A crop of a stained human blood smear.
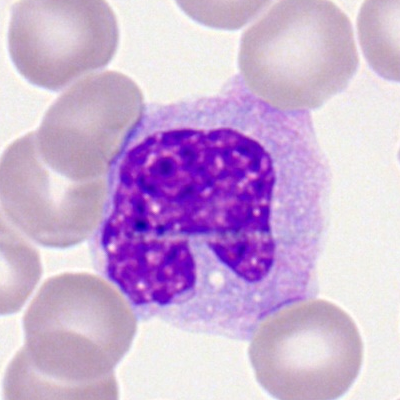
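Monocyte, the central cell of a stained human blood smear. The nucleus is deeply notched from below, so its lower end forms two lobes. The pale lilac-grey cytoplasm contains fine, dust-like granules. A single small clear vacuole lies in the cytoplasm inside the notch of the nucleus.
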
